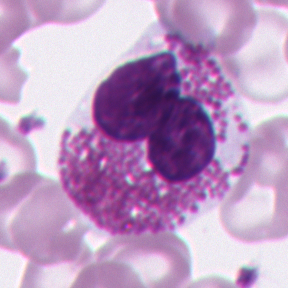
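Eosinophil: its two nuclear lobes sit diagonally, one upper left and one lower right, with dense, dark purple chromatin. Coarse, round, reddish-pink granules pack the cytoplasm, crowding most thickly in the lower left, below the nucleus.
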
